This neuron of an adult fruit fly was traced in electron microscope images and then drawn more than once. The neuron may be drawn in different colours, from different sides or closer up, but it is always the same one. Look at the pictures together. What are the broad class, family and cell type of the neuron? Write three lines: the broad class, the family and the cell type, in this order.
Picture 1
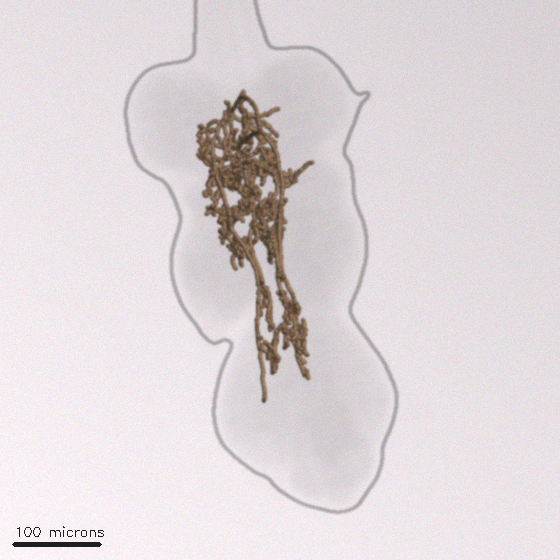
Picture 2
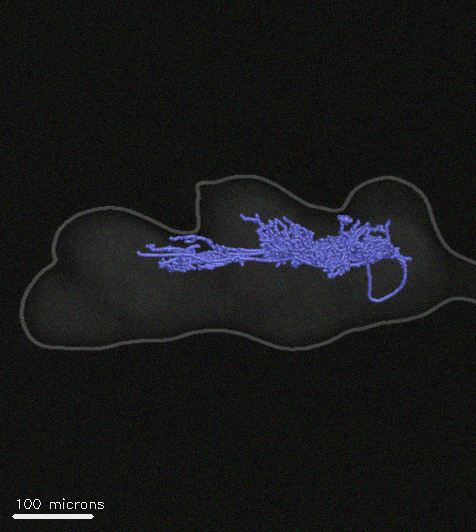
nerve-cord intrinsic neuron
hemilineage 00A
IN00A004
